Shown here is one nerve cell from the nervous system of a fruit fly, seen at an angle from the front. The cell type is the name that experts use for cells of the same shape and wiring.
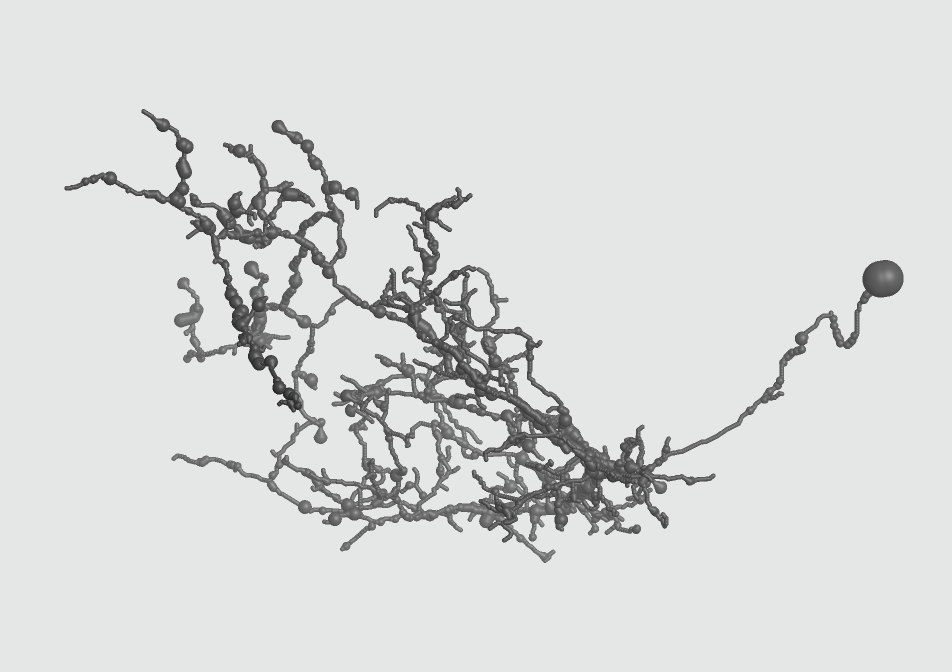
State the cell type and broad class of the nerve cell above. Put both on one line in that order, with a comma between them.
CL318, central-brain intrinsic neuron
